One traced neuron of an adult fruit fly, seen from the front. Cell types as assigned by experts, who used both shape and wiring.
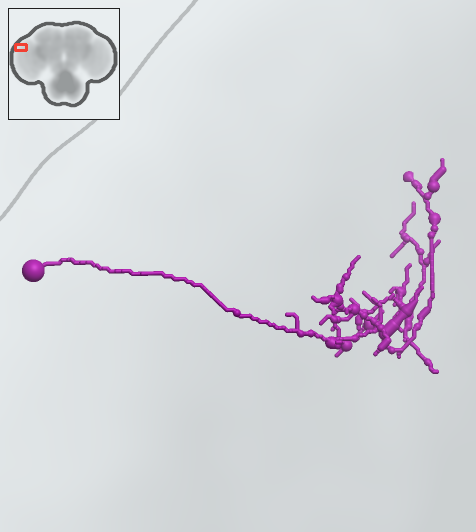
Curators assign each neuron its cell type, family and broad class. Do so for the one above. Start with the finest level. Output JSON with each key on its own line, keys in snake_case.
{
 "cell_type": "Dm2",
 "family": "Dm",
 "broad_class": "optic-lobe intrinsic neuron"
}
